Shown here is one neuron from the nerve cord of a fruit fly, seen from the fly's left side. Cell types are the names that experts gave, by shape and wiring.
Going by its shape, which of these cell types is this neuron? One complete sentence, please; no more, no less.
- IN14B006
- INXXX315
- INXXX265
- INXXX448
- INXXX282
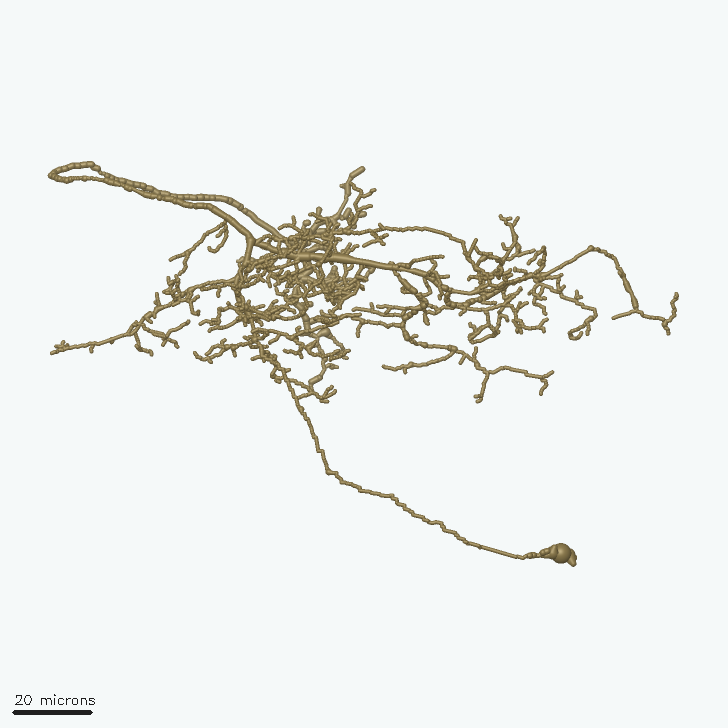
It is IN14B006 that names the cell type of this neuron.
